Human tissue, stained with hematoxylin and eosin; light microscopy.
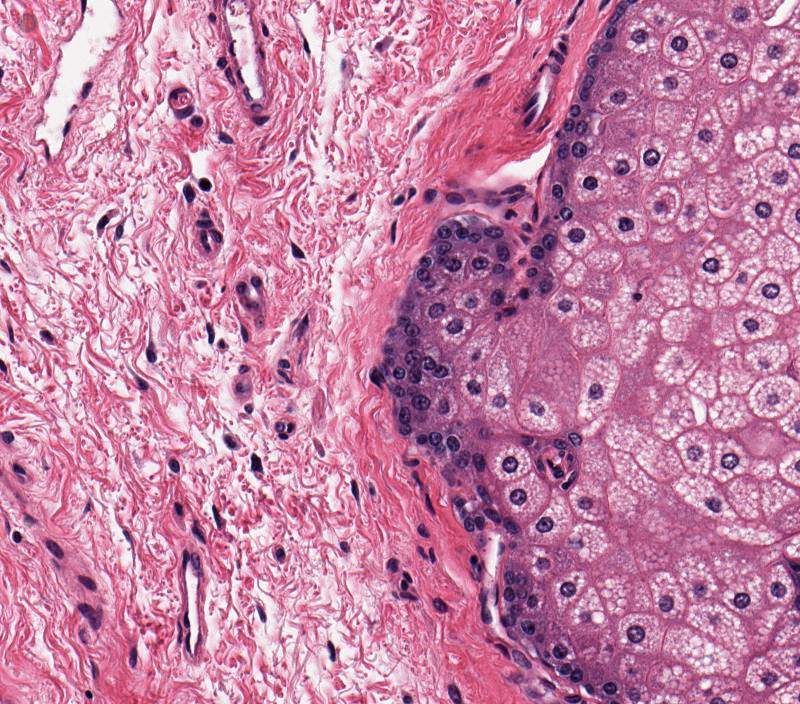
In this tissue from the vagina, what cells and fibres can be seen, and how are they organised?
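First, the lobule's left border: a narrow rim of small cells with dark nuclei and scant cytoplasm. Second, the cells within: abundant pale cytoplasm filled with many small vacuoles, a round nucleus centred in each. Third, cell size, which increases from the left border toward the right side.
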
